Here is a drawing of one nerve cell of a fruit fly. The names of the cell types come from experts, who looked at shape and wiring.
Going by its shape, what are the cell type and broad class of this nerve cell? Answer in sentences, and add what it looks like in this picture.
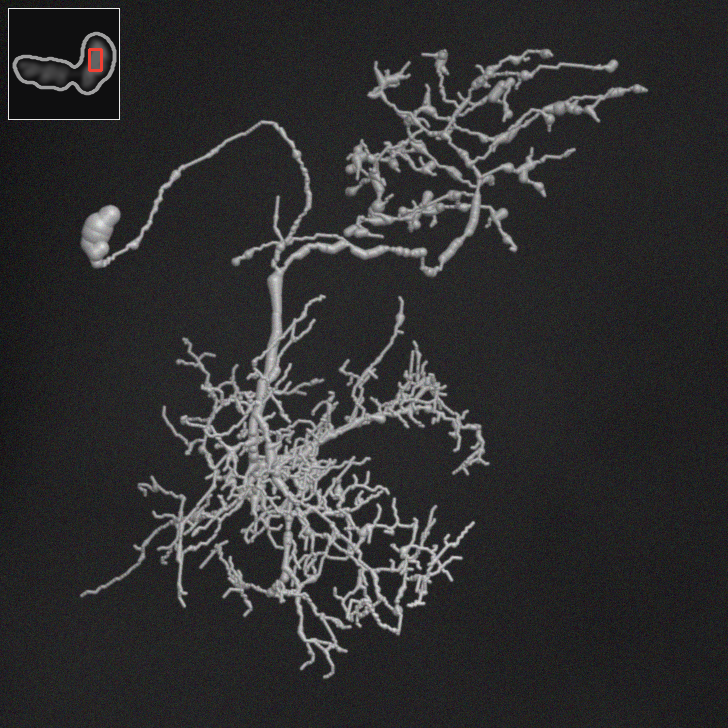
The cell type is CL368. This is a central-brain intrinsic neuron. More than a hundred branch ends can be seen. In this view it is about as wide as it is tall.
